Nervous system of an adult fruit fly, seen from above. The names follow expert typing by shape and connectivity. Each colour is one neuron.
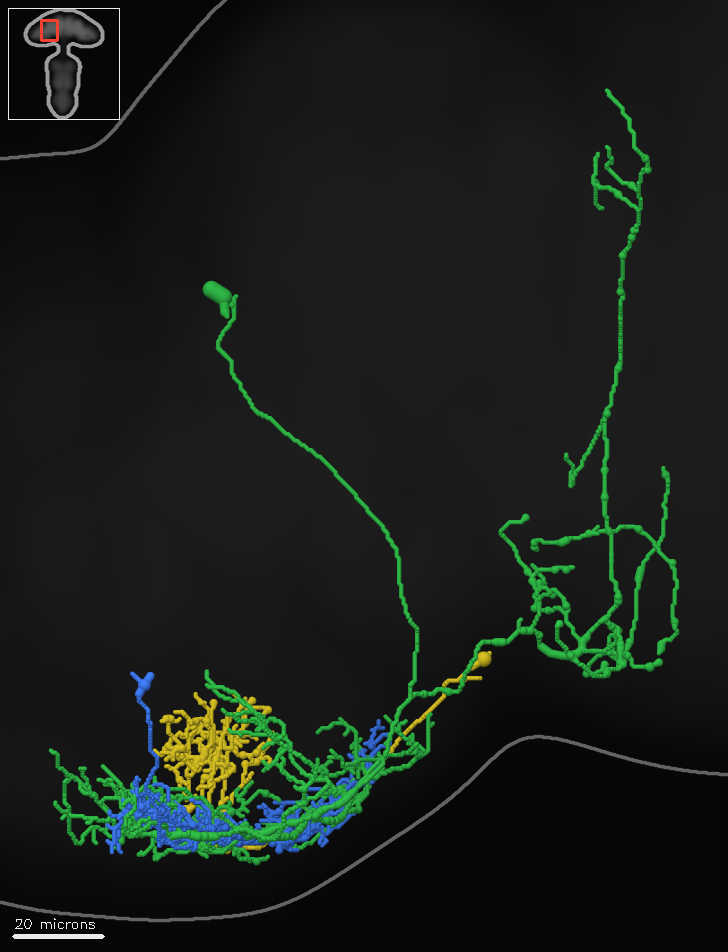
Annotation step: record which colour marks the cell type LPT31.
green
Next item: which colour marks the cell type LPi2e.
yellow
